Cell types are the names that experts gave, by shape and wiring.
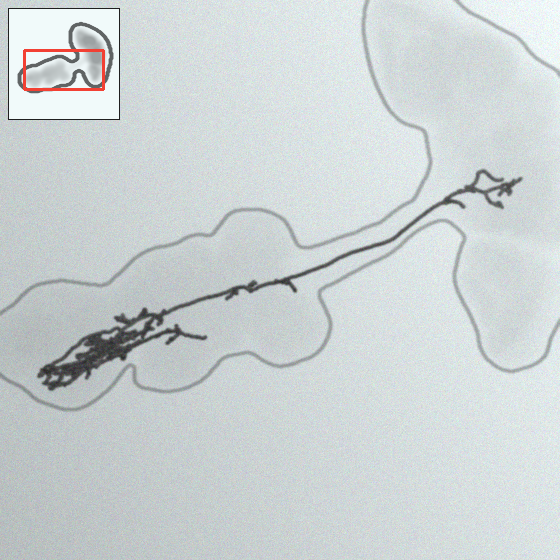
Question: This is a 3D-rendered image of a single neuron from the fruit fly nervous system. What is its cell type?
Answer: AN06B039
